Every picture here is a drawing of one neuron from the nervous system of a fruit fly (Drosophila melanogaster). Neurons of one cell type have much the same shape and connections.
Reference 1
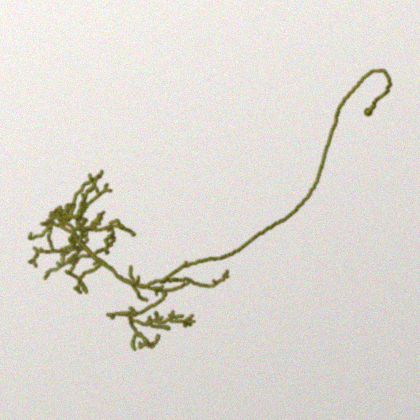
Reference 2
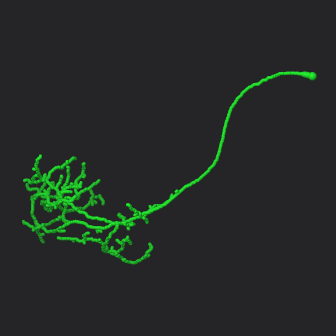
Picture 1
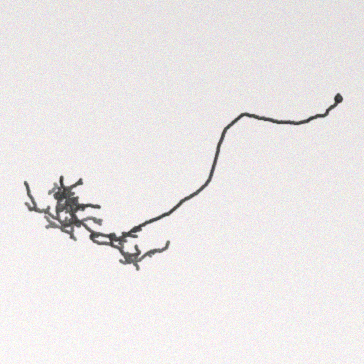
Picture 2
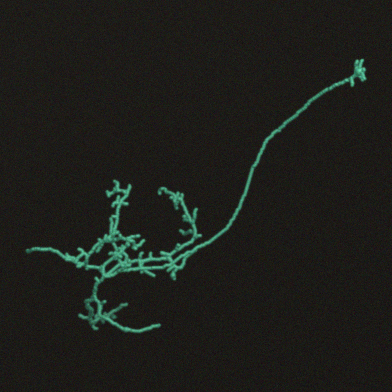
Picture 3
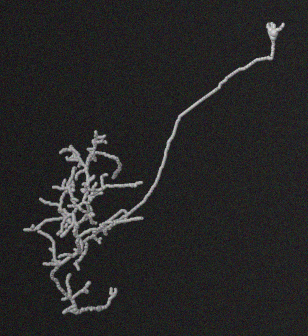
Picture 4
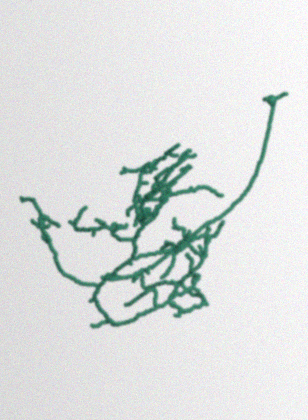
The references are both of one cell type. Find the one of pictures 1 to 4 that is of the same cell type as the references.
Picture 1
